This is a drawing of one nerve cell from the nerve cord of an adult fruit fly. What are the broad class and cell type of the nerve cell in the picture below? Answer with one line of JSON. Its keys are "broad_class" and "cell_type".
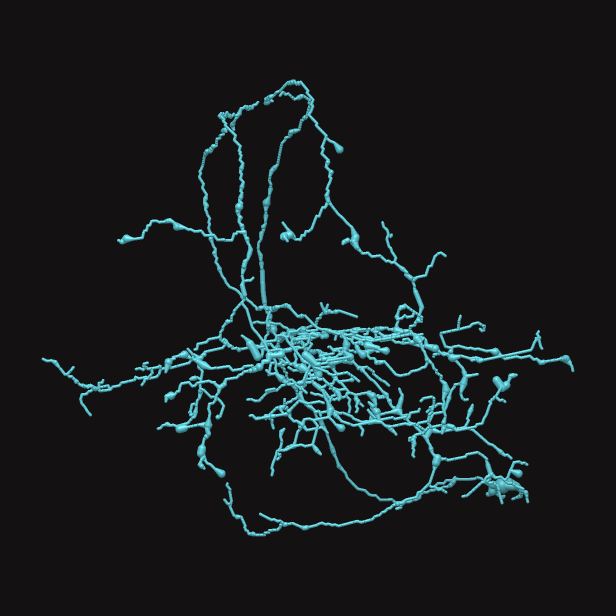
{"broad_class": "nerve-cord intrinsic neuron", "cell_type": "INXXX326"}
